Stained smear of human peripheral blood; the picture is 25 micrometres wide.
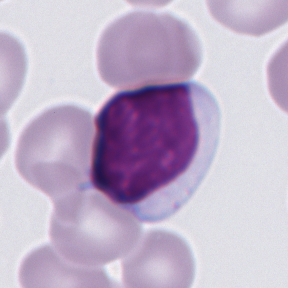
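Large granular lymphocyte in the centre: its nucleus sits toward the left, with dark purple, coarsely clumped chromatin and no visible nucleoli. A few fine pinkish granules are tucked into the lower right of the cytoplasm.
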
